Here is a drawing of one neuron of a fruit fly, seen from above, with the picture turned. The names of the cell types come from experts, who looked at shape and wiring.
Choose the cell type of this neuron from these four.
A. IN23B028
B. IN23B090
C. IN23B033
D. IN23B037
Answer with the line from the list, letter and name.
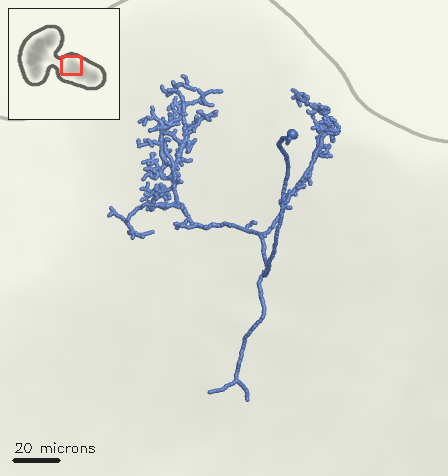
C. IN23B033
